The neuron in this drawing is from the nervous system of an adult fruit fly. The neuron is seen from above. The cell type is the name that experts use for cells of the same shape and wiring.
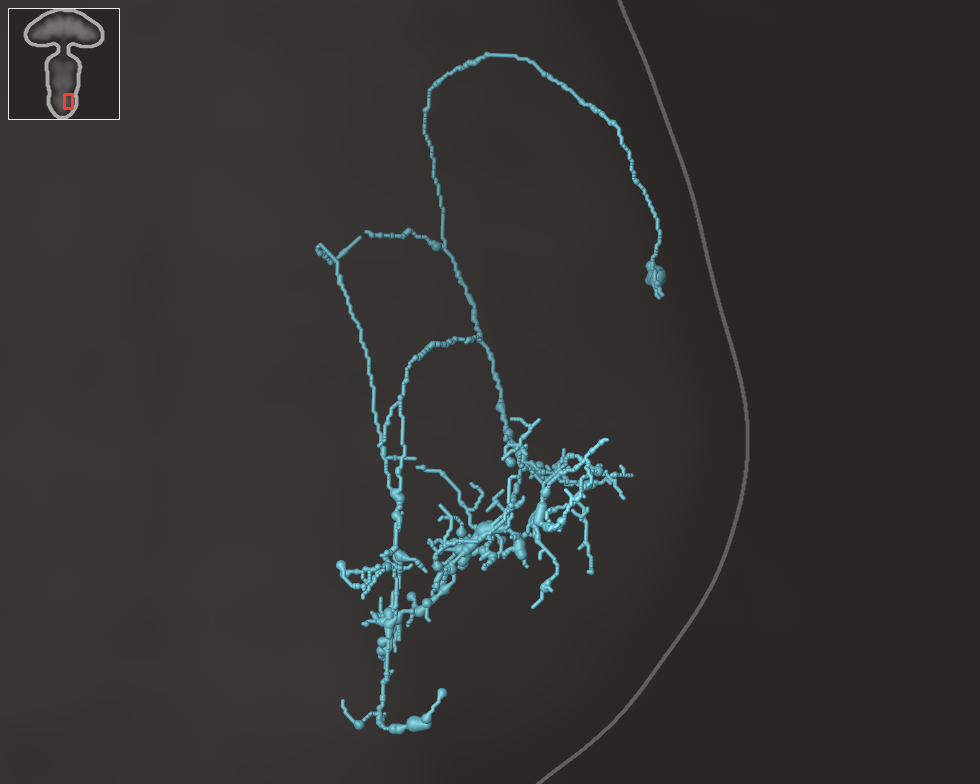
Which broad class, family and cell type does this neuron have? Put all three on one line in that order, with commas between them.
nerve-cord intrinsic neuron, hemilineage 09A, IN09A046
